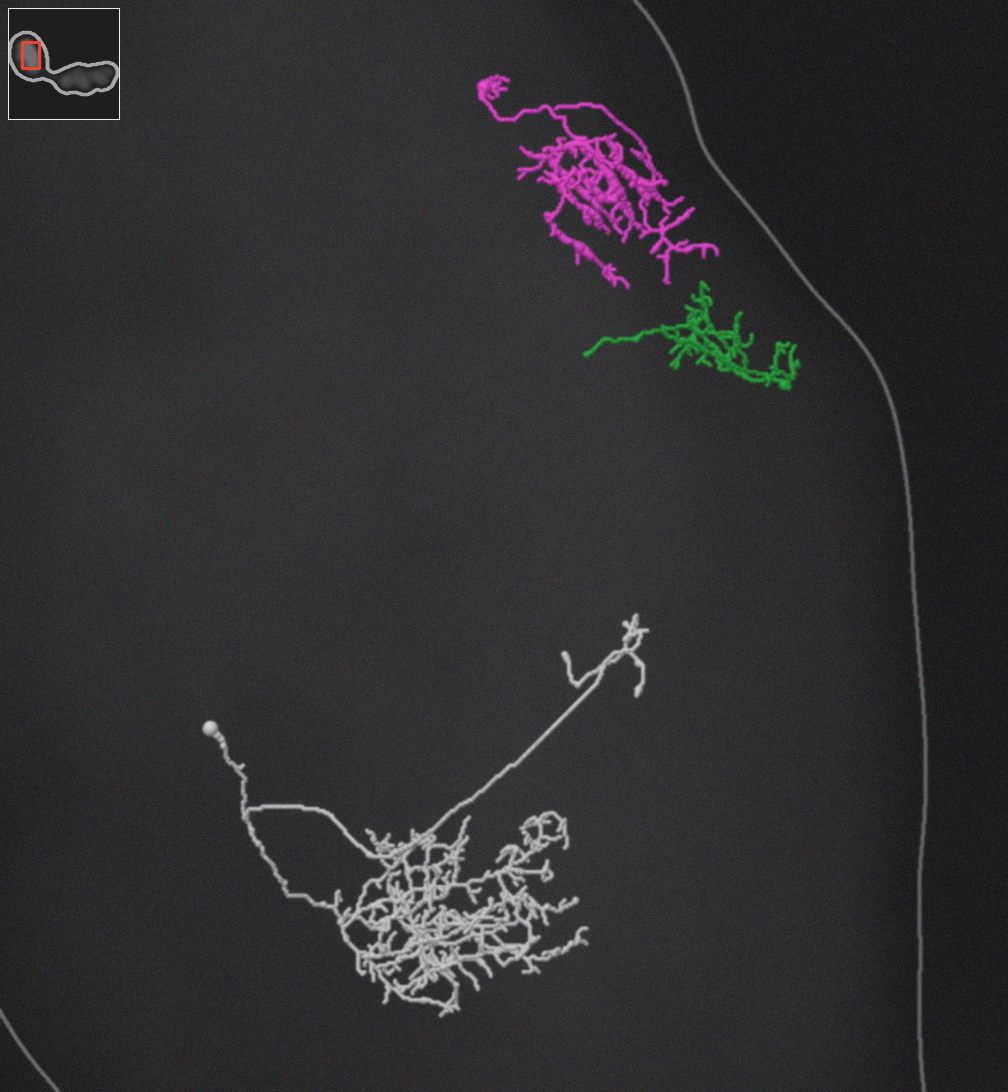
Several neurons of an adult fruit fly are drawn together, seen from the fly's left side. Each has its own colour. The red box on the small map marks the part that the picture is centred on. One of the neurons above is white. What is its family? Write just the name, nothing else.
MeLo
